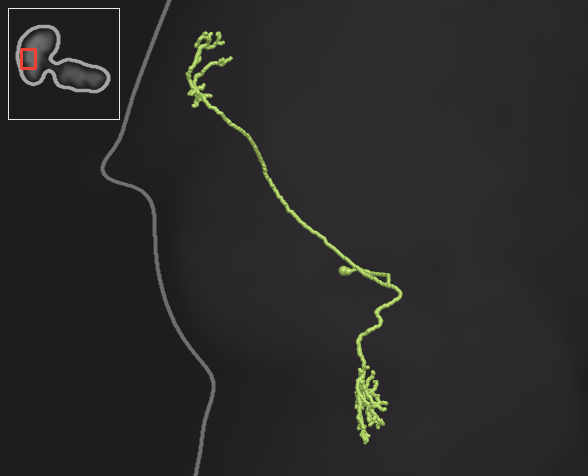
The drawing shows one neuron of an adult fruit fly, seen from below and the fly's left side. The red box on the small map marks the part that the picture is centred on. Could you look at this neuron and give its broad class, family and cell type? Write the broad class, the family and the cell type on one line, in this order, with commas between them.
visual projection neuron, hemilineage VPNd2, LC10c-1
